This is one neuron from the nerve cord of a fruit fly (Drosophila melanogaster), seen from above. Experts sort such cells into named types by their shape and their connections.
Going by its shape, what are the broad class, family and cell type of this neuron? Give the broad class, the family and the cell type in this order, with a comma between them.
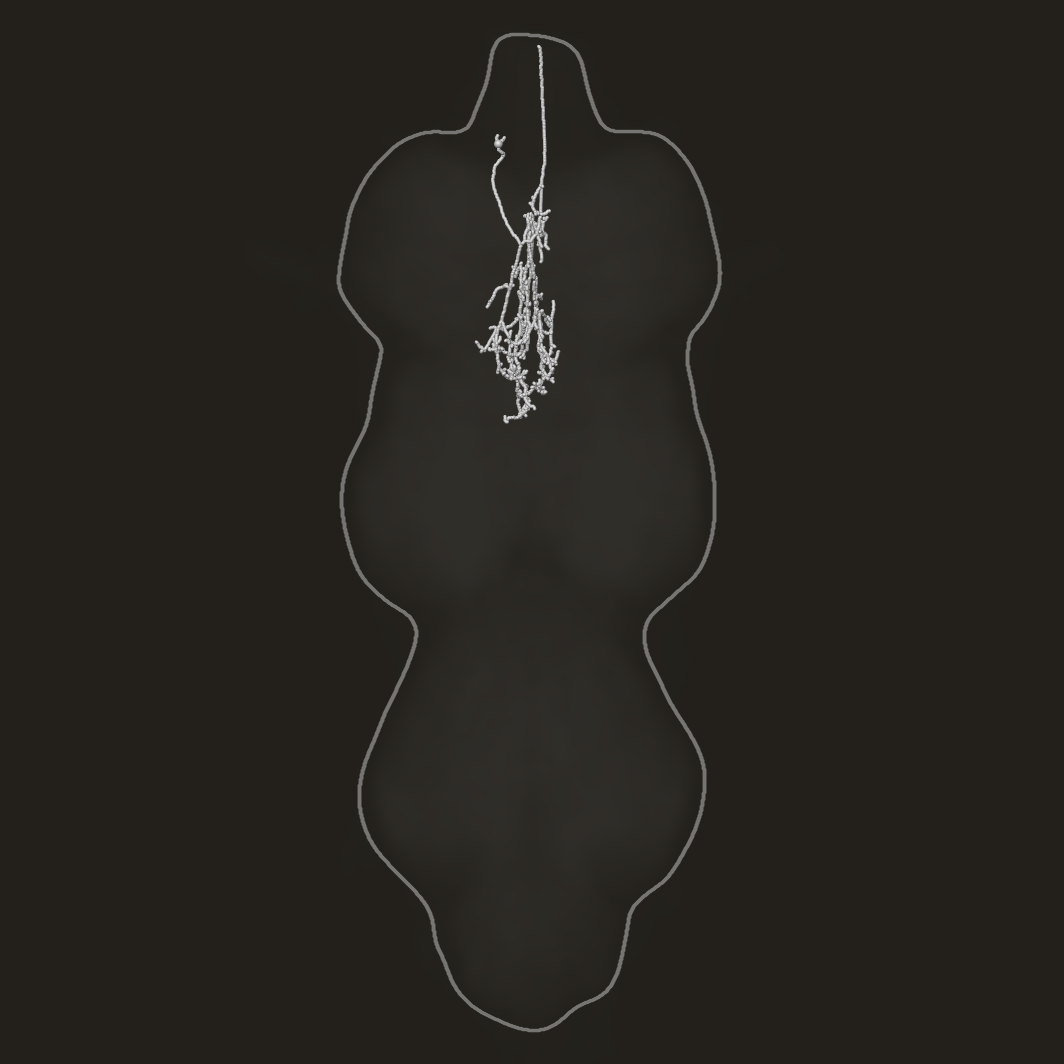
ascending neuron, hemilineage 08B, AN08B095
